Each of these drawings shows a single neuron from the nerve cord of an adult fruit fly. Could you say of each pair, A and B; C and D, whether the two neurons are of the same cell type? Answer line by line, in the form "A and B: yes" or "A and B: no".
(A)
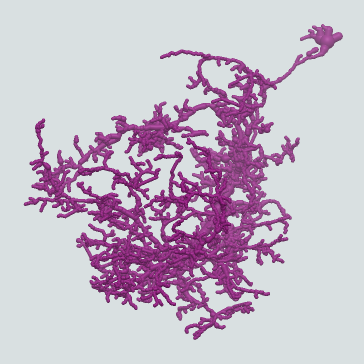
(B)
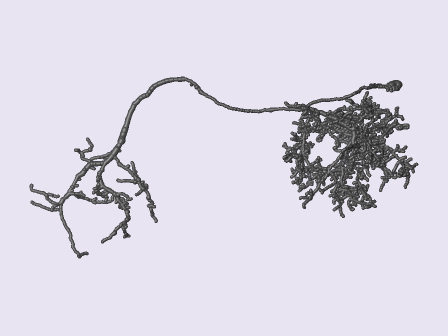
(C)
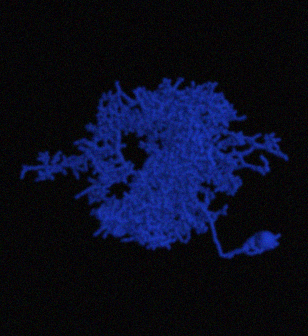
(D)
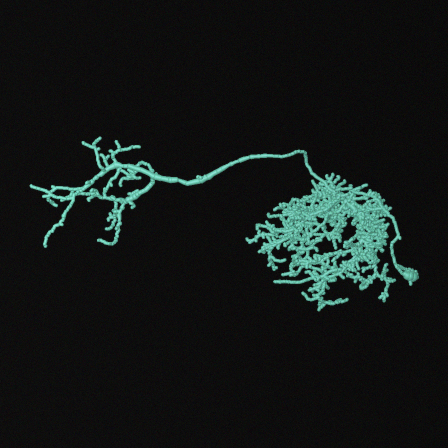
A and B: no
C and D: no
